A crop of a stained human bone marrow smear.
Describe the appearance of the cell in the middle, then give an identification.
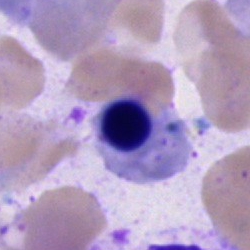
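Checking the nucleus first: no nucleolus can be seen, and it sits off-centre toward the upper left of the cell. Next, most of the cytoplasm lies below and to the right of the nucleus. Last, the outline is irregular rather than smoothly round. The cell is an erythroblast.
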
